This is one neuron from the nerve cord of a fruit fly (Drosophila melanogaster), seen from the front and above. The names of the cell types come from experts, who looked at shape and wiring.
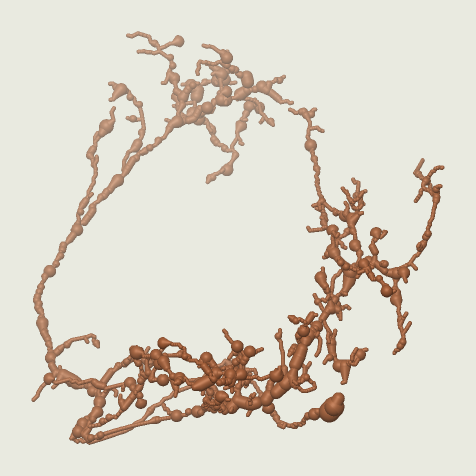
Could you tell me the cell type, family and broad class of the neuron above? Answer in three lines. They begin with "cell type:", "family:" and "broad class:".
cell type: IN01B035
family: hemilineage 01B
broad class: nerve-cord intrinsic neuron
